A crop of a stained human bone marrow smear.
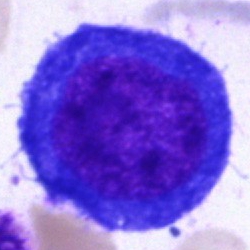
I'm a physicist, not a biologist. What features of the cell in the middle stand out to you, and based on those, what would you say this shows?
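Round in outline, the cell has finely stippled chromatin with a few darker patches. Its moderate rim of cytoplasm stains an intense deep blue. Fine hair-like projections extend from the surface. It is a proerythroblast.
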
